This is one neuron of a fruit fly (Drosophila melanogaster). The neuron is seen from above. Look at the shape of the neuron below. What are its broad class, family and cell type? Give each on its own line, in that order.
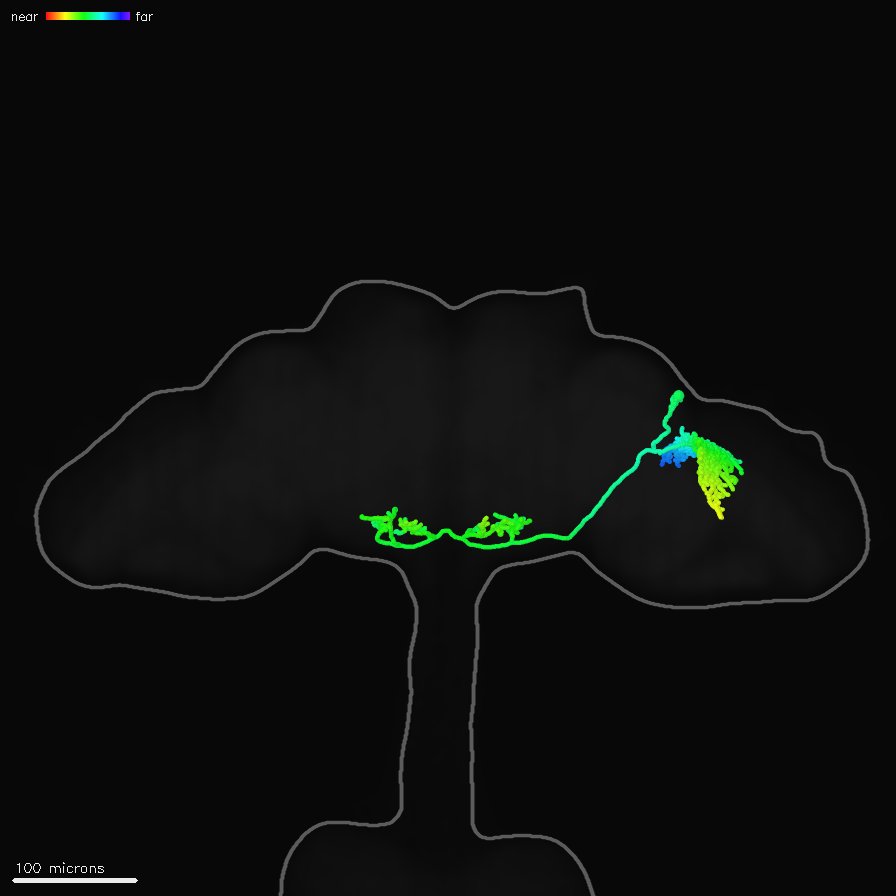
visual projection neuron
MeVP
MeVP56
